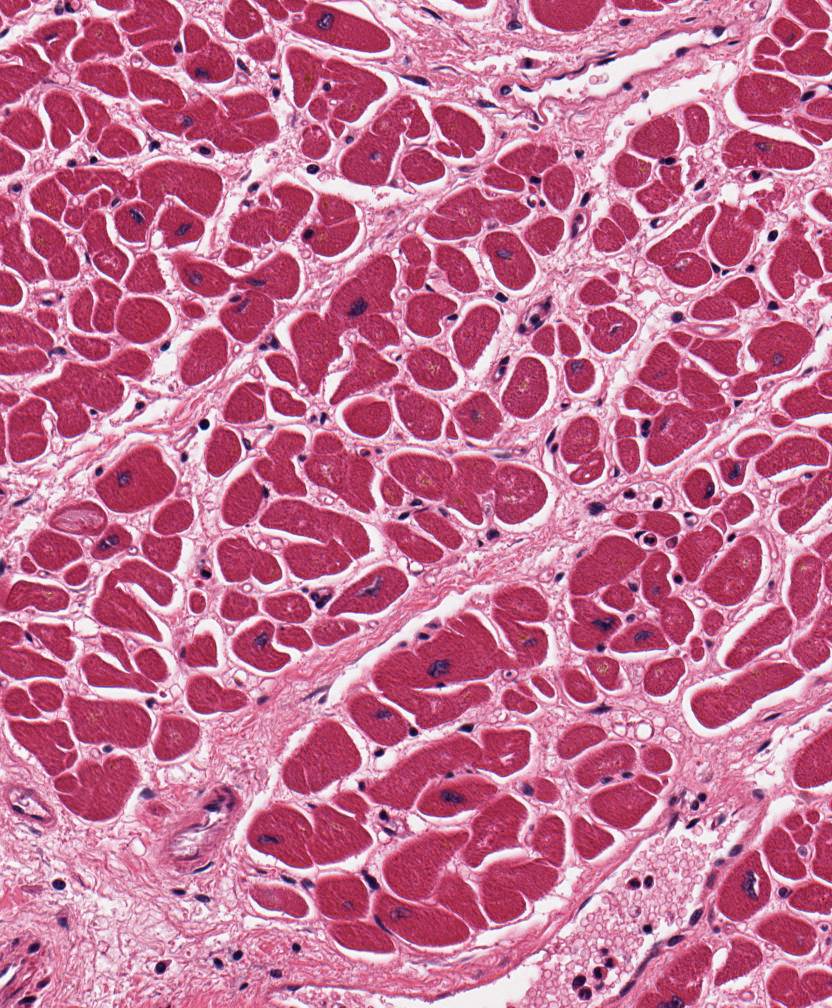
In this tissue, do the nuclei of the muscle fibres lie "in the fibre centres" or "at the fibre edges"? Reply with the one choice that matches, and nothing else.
In the fibre centres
